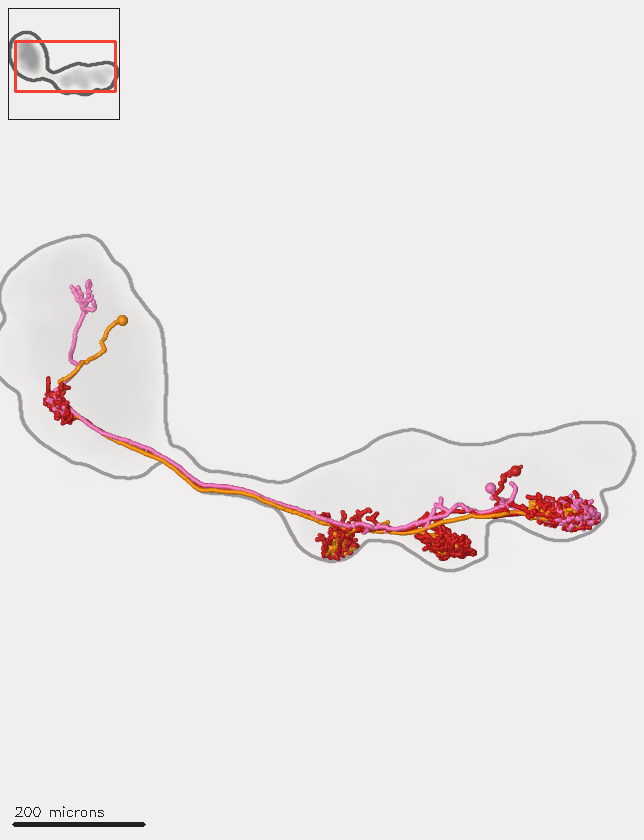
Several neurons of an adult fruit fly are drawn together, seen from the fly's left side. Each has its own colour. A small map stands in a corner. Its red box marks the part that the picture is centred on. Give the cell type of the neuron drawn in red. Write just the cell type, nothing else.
AN17A002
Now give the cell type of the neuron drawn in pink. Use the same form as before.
AN17A062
